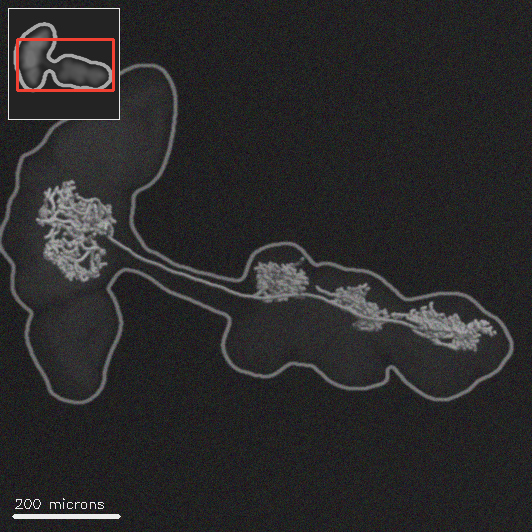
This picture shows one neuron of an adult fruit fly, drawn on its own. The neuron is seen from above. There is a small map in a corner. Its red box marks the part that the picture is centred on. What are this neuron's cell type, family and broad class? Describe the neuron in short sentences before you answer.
It reaches both the brain and the nerve cord, passing through the neck. From left to right in the picture it spans about 900 microns. The cell type is DNg34. Its family is DNg. Its broad class is descending neuron.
